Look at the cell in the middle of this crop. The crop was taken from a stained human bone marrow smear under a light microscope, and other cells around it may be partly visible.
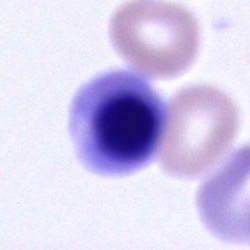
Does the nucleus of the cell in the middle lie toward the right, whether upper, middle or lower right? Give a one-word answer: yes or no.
Yes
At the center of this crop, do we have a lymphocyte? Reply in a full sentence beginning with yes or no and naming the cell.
No, the central cell is an erythroblast, not a lymphocyte.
